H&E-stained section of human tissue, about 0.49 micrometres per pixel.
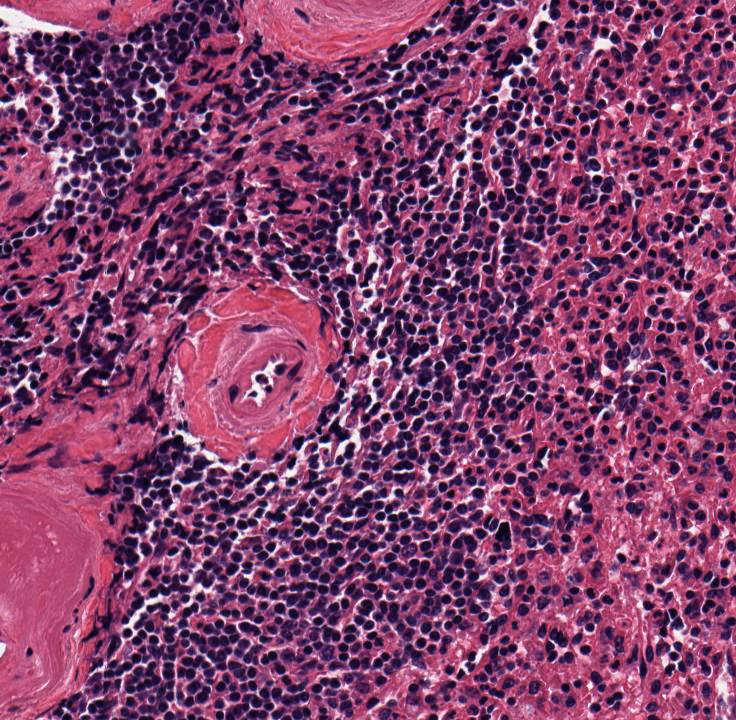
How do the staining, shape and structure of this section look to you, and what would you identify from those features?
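Distribution: a dense sheet of closely packed small lymphocytes fills the left and central field; the right part is looser and pinker. Lymphocytes: small, round, dark-staining nuclei, very scant cytoplasm. Edges: rounded profiles with glassy pink, layered walls at the top and left. Upper left, between these pink vessel profiles: pink fibrous strands with elongated spindle-shaped nuclei. The section is spleen.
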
